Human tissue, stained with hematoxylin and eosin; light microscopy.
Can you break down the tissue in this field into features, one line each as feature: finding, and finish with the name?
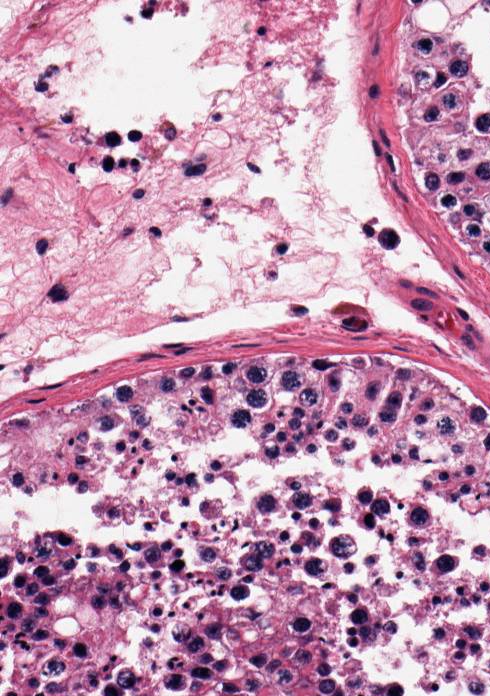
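Layering: cells stacked in many layers from the unit wall inward, not a single layer
Lower unit: small cells with dense, dark, round nuclei crowding its inner, lower part
Upper left: loose, pale, wispy pink tissue with scattered small dark nuclei
Vessel: small, with red blood cells, on the right where the two unit walls approach
Identity: testis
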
